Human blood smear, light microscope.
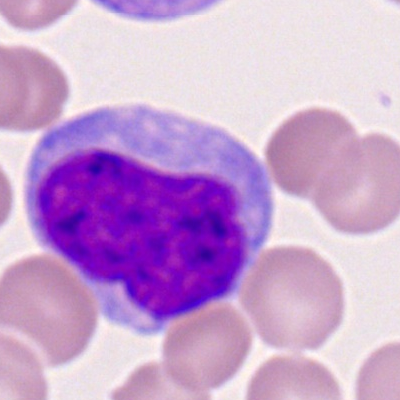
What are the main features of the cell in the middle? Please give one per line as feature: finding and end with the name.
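Outline: smooth, roughly oval
Nuclear shape: a notch in the lower edge
Chromatin: coarse, with scattered darker clumps
Cytoplasmic granules: none seen
Cell type: monocyte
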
